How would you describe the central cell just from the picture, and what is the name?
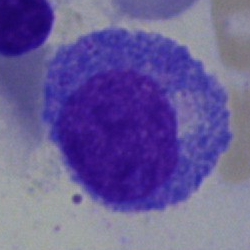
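The cell is round, its edge finely bumpy and scalloped. Its nucleus is eccentric, displaced toward the lower left of the cell. The cytoplasm is abundant and stains deep blue. Against the upper-right side of the nucleus lies a pale zone within that cytoplasm. It is a promyelocyte.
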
